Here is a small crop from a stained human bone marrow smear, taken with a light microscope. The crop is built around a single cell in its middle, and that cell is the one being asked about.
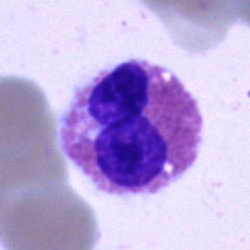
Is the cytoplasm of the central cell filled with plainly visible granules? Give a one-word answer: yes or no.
Yes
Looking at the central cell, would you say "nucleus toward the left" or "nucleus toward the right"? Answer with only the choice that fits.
Nucleus toward the left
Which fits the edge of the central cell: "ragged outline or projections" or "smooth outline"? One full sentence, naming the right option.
It is a rough edge that this cell shows.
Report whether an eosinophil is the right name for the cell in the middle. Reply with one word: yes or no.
yes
